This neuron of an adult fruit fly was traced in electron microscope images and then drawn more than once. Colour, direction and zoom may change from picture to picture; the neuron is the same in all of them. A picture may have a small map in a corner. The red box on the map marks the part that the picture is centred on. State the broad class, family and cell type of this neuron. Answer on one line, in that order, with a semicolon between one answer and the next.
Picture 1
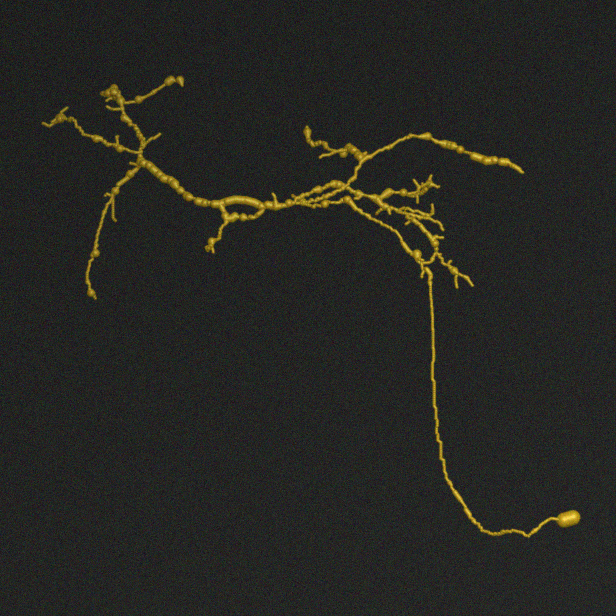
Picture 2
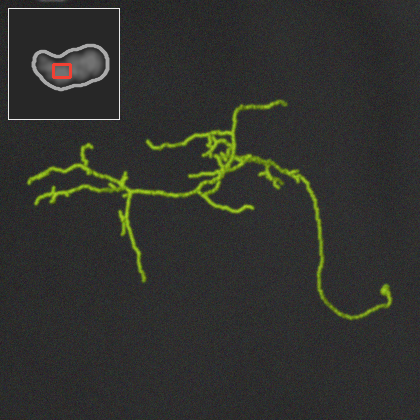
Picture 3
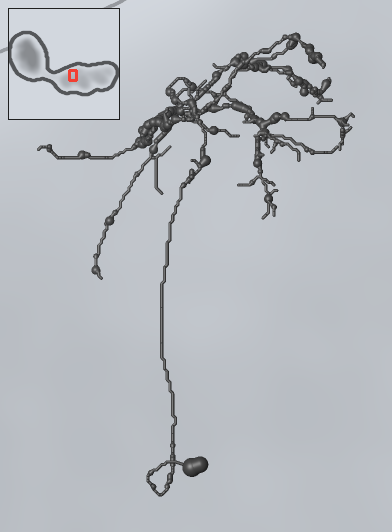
nerve-cord intrinsic neuron; hemilineage 03B; IN03B086_e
